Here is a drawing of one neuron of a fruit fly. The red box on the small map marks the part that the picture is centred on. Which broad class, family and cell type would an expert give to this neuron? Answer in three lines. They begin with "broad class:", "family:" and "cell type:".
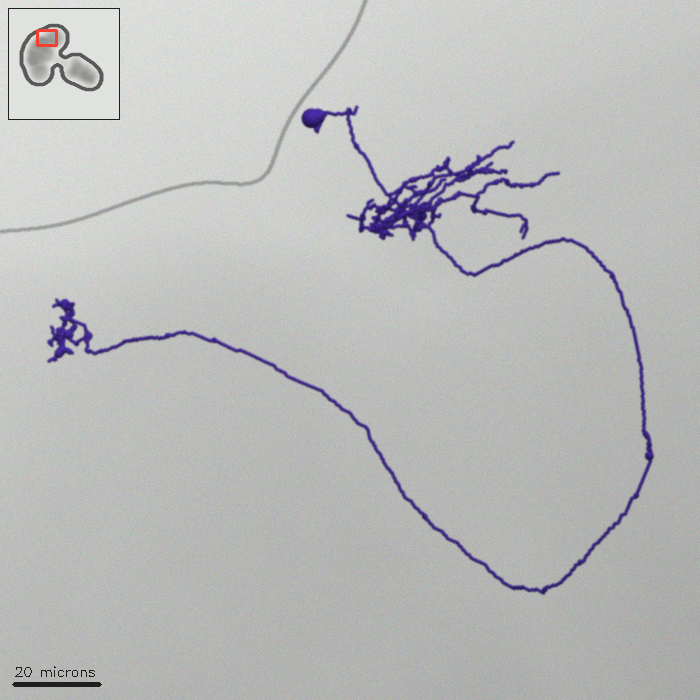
broad class: visual projection neuron
family: MeTu
cell type: MeTu2b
